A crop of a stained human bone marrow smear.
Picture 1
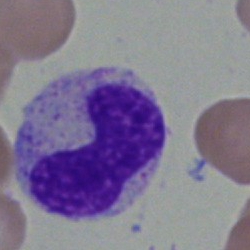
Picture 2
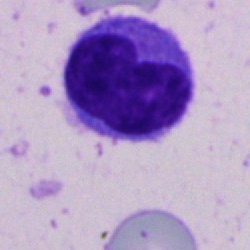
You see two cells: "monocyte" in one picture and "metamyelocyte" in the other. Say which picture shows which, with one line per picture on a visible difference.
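Picture 1 shows a metamyelocyte: Fine purplish granules are scattered through the cytoplasm.
Picture 2 shows a monocyte: No granules are visible in the cytoplasm.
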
